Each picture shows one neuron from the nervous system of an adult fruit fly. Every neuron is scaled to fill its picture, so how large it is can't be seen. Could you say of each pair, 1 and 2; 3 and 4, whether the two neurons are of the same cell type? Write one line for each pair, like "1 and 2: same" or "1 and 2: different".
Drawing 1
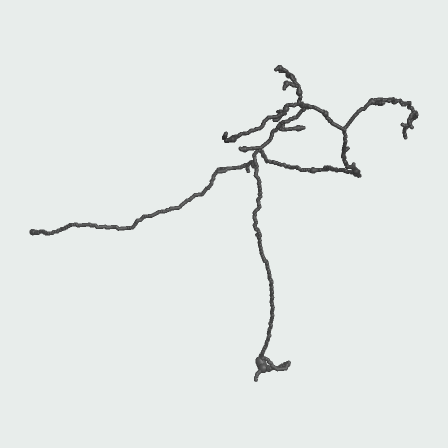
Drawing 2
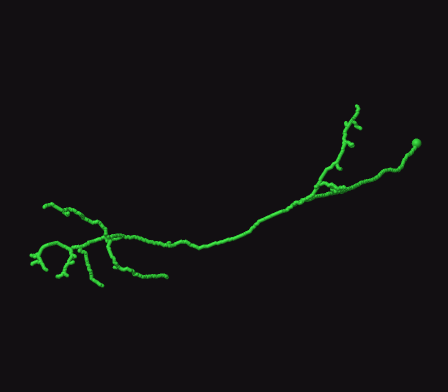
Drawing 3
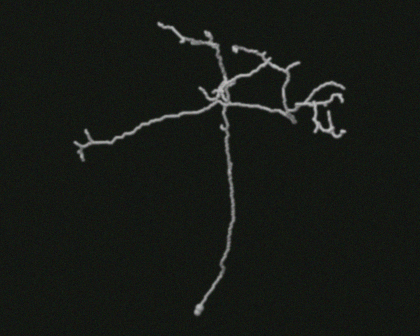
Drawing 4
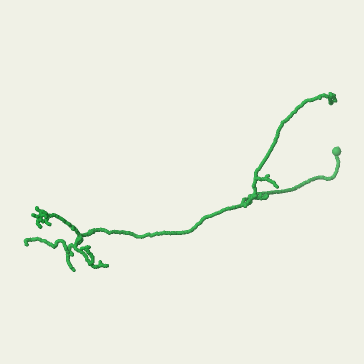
1 and 2: different
3 and 4: same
